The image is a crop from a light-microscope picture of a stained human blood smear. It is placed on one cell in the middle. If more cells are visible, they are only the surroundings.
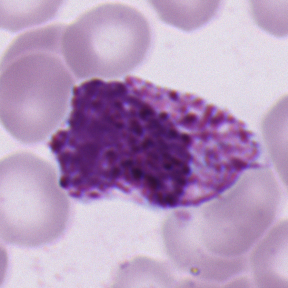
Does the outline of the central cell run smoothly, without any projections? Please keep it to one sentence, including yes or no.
No, this cell is bounded by a rough outline.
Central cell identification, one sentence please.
Centred in the crop is a basophil.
